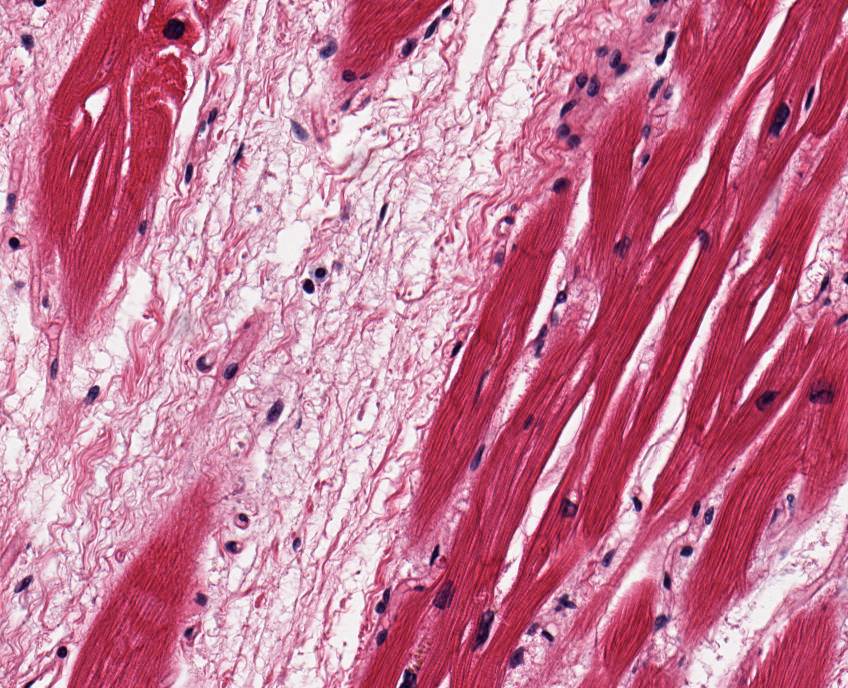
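Left ventricle of the heart. Muscle fibres run diagonally from lower left to upper right and show fine lines along their length. Oval, dark blue muscle nuclei lie within the fibres. In the pale zone, nuclei are few and scattered singly.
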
